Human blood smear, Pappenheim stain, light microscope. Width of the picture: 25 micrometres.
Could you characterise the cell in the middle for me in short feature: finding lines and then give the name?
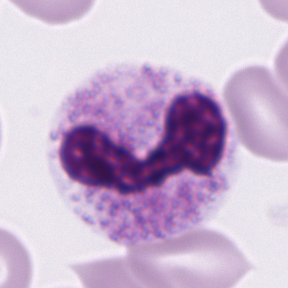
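Nucleus: two lobes joined by a thick band
Lobe position: right lobe higher than left
Chromatin: dense, dark purple
Cytoplasm: abundant, filling the cell around the nucleus
Name: segmented neutrophil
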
